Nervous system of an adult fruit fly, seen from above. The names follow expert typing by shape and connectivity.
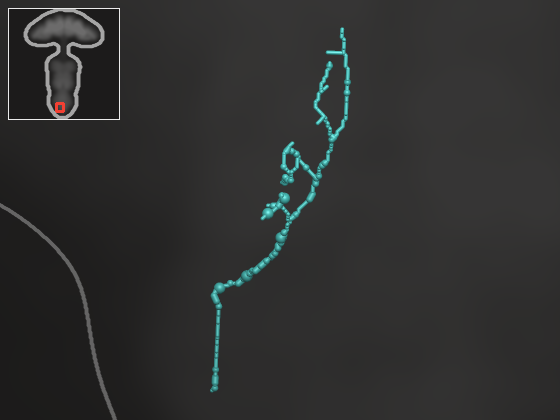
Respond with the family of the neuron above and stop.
class mechanosensory tactile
